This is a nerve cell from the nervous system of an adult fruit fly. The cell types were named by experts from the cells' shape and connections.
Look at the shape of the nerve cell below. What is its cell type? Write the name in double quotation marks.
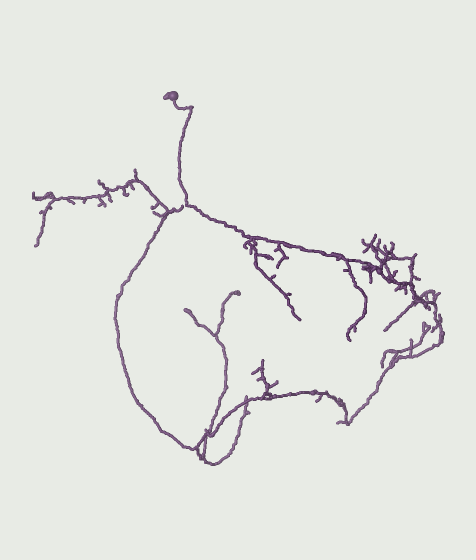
"CB4152"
